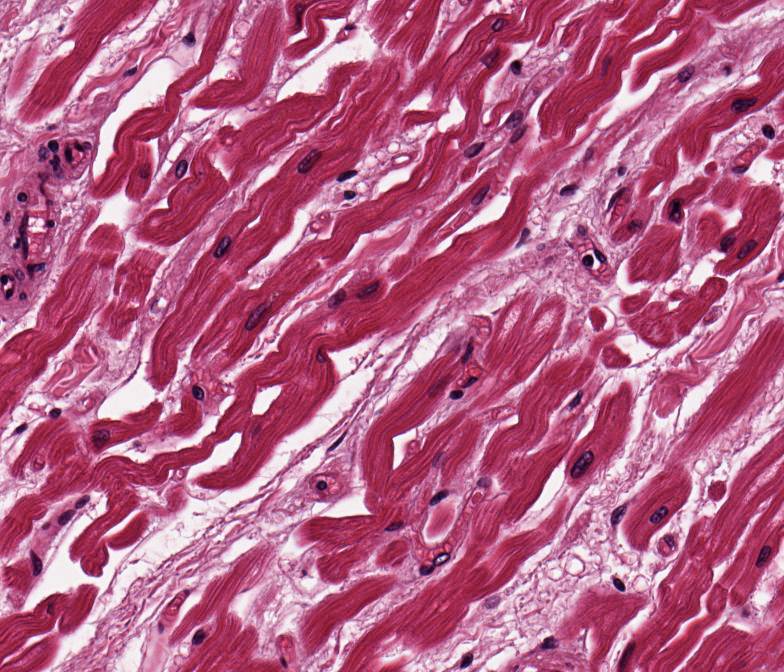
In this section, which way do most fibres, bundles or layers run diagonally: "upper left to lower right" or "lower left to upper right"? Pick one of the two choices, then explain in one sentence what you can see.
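Lower left to upper right. The muscle fibres run mostly diagonally across the field from lower left to upper right.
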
